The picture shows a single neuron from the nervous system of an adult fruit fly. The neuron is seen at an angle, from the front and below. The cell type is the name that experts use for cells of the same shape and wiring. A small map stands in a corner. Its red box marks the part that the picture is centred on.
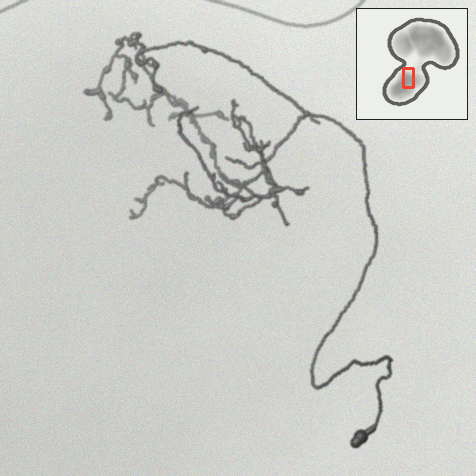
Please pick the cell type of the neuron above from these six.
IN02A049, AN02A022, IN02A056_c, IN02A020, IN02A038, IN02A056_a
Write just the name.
IN02A056_c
